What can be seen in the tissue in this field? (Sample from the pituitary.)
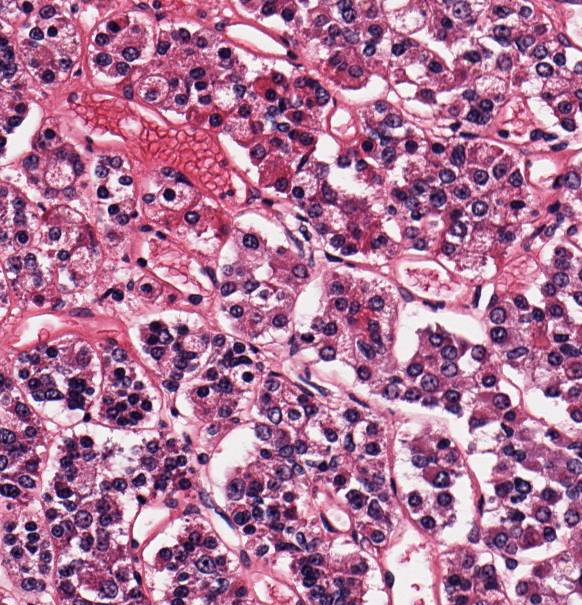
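Cells in rounded nests throughout, separated by thin pink septa. White retraction gaps between many nests and their surrounding septa. Upper left: channel packed with red blood cells. Adipocytes: none anywhere in field.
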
